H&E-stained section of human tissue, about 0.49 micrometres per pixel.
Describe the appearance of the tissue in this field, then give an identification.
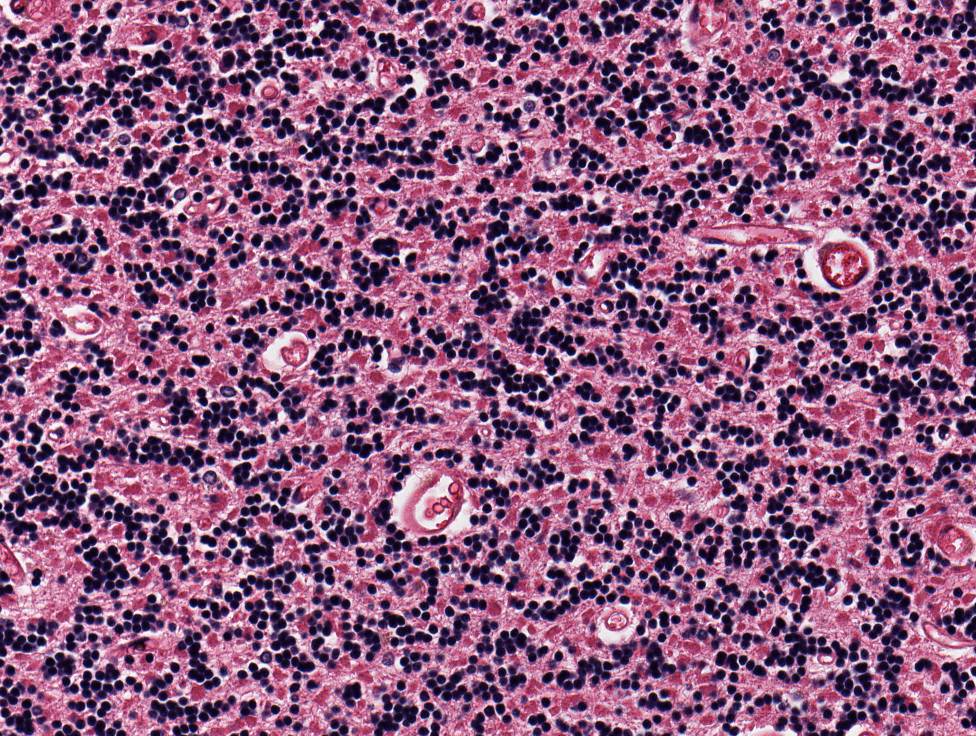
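Densely crowded small round cells fill the field fairly evenly, without layering. Each has a small, round, dark purple nucleus and scant visible cytoplasm. Irregular pale pink, finely fibrillary patches lie scattered among them. Scattered small round vessels contain red blood cells. This is cerebellum.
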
